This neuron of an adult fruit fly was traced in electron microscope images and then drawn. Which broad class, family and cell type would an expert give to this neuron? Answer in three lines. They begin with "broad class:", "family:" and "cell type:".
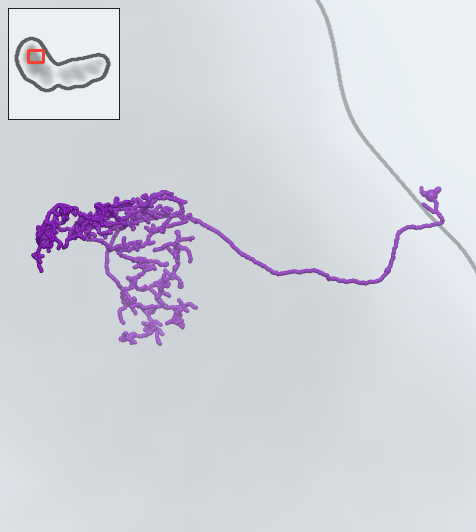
broad class: central-brain intrinsic neuron
family: hemilineage DM6_dorso_medial
cell type: FB7J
